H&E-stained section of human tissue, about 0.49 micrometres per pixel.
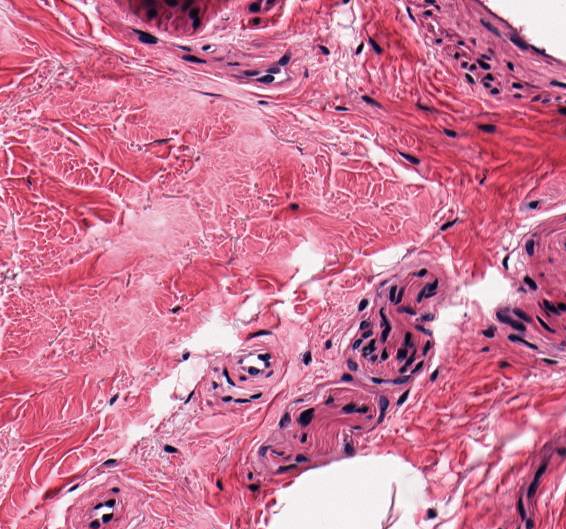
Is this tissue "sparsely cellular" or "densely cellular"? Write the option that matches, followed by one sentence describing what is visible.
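Sparsely cellular. Overall the tissue is sparsely cellular, with far more collagen than nuclei.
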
